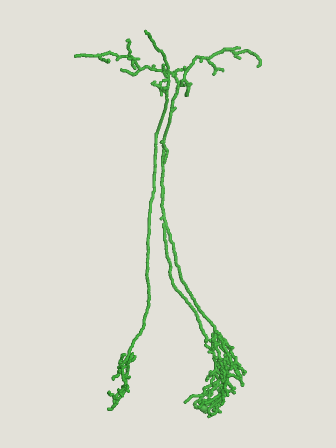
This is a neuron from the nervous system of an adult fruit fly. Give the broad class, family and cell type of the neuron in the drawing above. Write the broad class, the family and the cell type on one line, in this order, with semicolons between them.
central-brain intrinsic neuron; hemilineage FLAa3; SMP740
